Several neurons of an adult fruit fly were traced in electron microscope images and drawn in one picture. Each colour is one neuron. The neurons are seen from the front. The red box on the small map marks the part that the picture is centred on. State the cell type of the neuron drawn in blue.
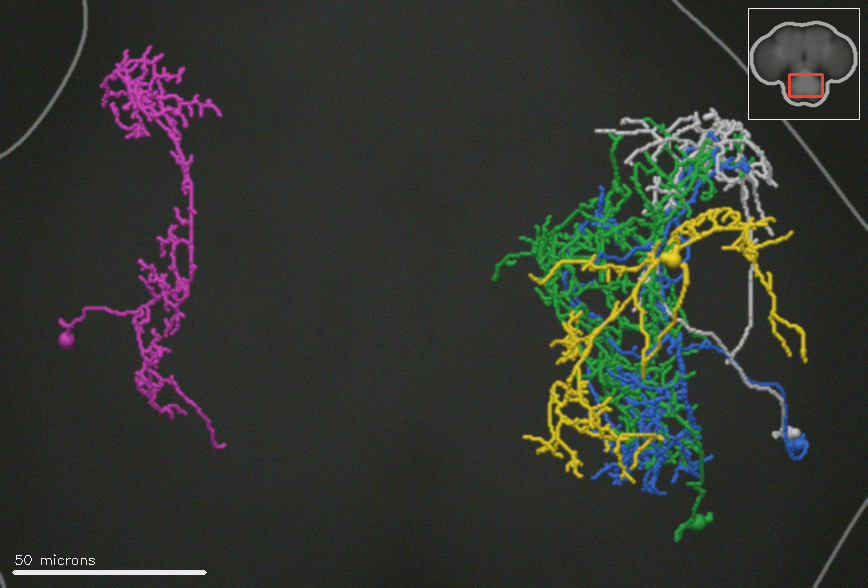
IN08A045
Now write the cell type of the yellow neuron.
IN08A024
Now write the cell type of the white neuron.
IN08A047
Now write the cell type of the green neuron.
IN16B045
